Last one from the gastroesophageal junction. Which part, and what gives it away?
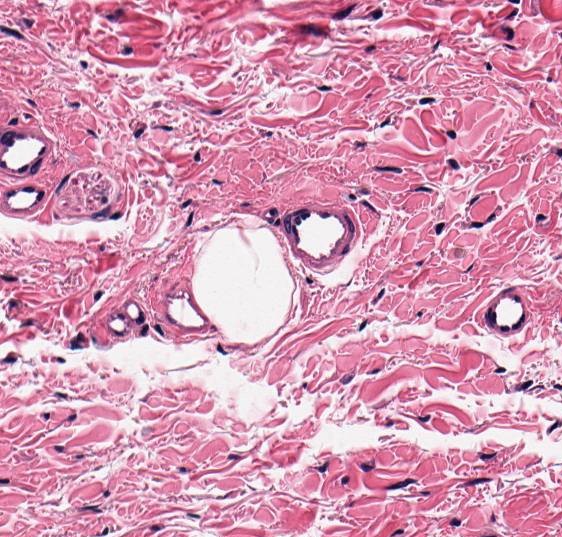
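Dense connective tissue makes up this field. Item one: dense pink collagen bundles, cut in many directions, fill it entirely. Item two: nuclei are sparse, small, dark and mostly elongated, lying singly between bundles.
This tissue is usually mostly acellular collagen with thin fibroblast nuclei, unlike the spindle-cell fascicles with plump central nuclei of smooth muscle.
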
